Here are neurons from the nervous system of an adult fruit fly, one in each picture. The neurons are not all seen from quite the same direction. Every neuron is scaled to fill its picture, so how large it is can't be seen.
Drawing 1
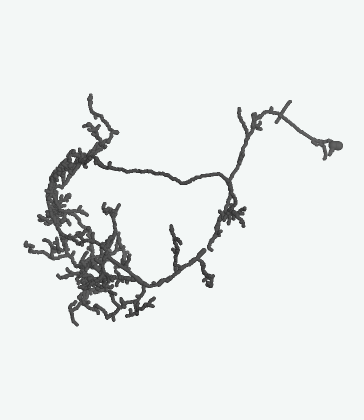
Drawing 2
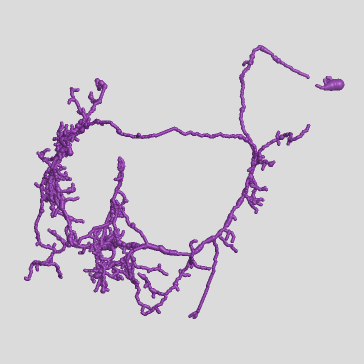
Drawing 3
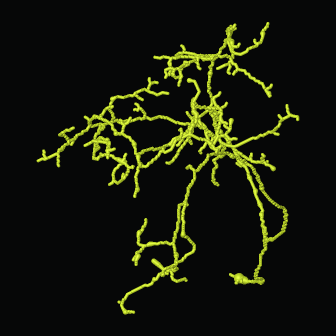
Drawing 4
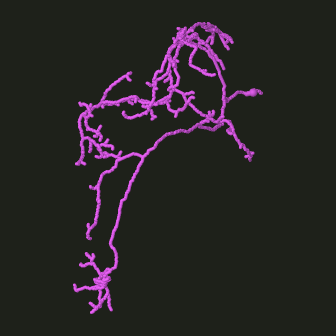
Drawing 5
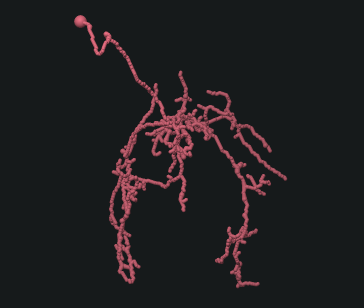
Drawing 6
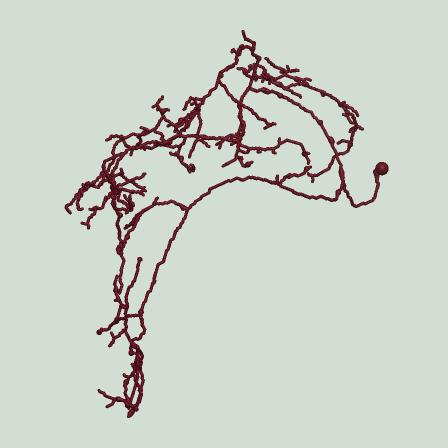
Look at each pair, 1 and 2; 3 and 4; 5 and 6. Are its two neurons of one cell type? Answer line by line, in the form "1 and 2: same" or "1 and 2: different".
1 and 2: same
3 and 4: same
5 and 6: different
